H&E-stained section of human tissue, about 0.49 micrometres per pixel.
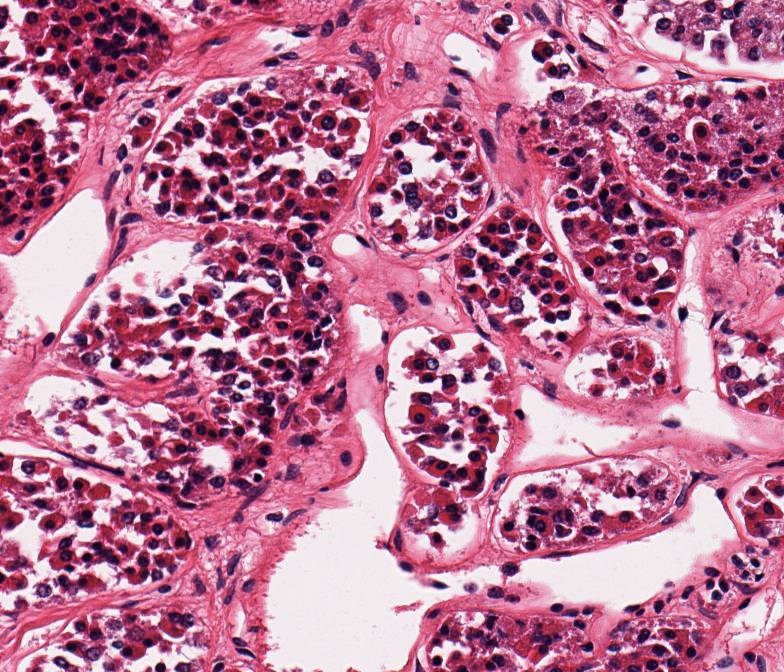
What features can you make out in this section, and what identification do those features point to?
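First, arrangement: throughout, cells sit in rounded to oval nests divided by fibrous septa. Next, cells: many have abundant deep pink to red cytoplasm; they lie loosely, with clear gaps between many. Septa: pale pink collagenous tissue with scattered spindle-shaped nuclei. It is pituitary.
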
